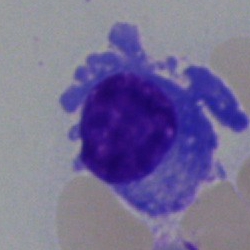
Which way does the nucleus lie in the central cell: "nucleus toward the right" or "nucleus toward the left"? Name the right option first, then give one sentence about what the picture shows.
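Nucleus toward the left. The cytoplasm is blue and forms a moderate rim that is widest below and to the right of the nucleus.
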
